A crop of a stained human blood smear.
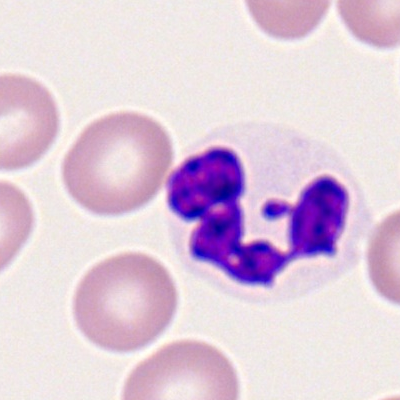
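Segmented neutrophil, the cell in the middle of this stained blood smear. Look at its nucleus: separate lobes joined by narrow parts. The chromatin is dark purple and coarsely clumped, and you will find no nucleoli. The cytoplasm shows no vacuoles.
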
